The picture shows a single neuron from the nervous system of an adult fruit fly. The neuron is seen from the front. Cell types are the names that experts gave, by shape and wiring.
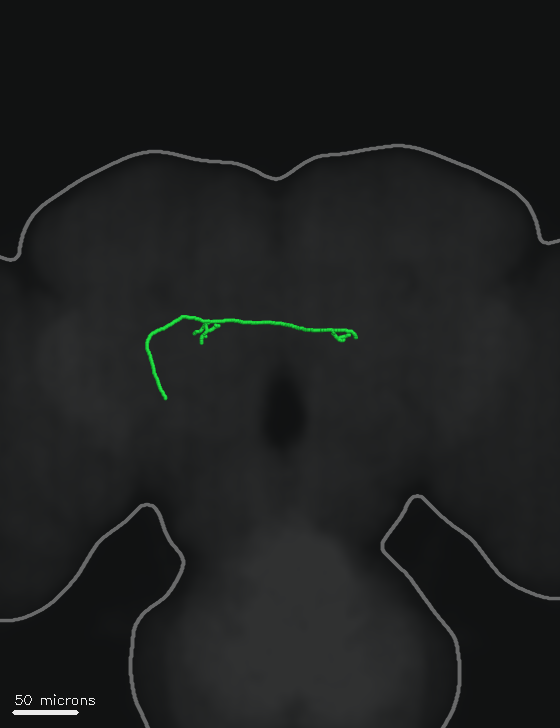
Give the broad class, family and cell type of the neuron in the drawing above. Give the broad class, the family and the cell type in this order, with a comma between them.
sensory neuron entering the brain, class olfactory, ORN_DL5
